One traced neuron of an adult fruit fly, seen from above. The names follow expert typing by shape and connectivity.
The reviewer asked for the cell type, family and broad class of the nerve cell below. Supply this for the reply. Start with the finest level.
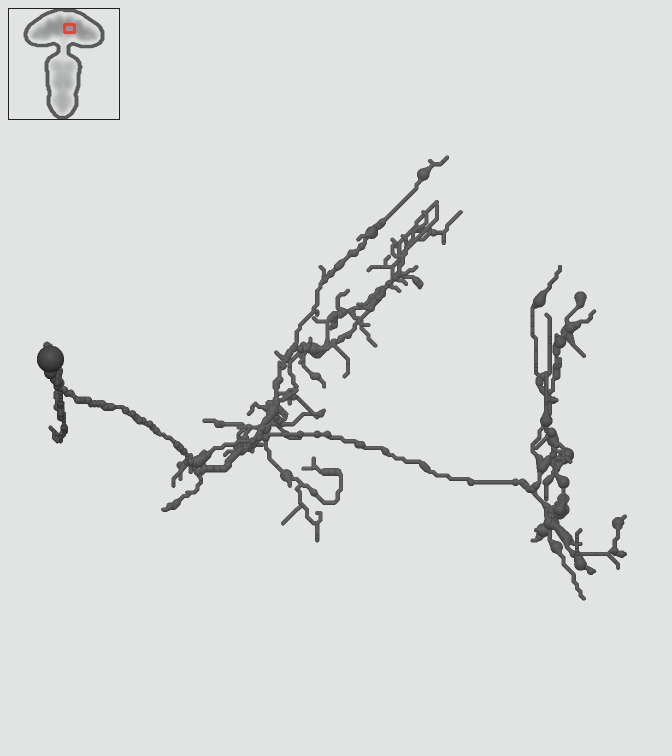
CB1394_b; hemilineage DM1_antero_ventral; central-brain intrinsic neuron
